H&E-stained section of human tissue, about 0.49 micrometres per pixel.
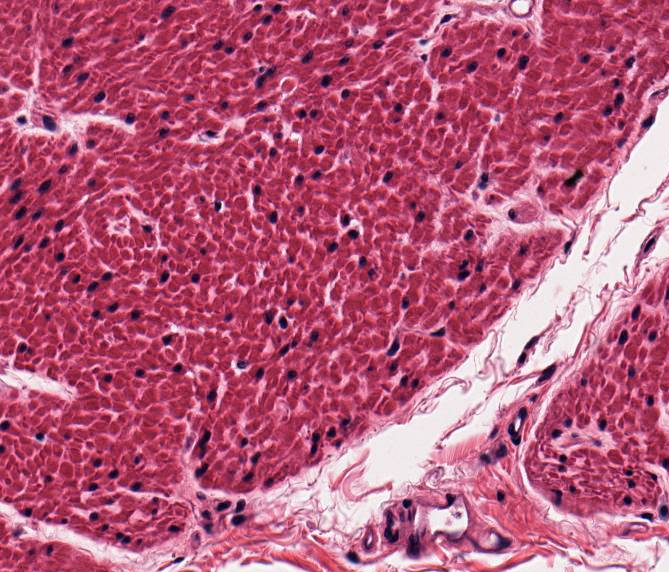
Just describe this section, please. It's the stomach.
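Arrangement: a large bundle of closely packed cells fills most of the field, and a smaller one lies at the lower right. Plane: the cells are cut across, so they show small polygonal profiles, not long strands. Stain: the cytoplasm is deeply eosinophilic pink-red. Surroundings: loose wavy pink fibres with a few dark nuclei sit in the cleft and along the bottom edge.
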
